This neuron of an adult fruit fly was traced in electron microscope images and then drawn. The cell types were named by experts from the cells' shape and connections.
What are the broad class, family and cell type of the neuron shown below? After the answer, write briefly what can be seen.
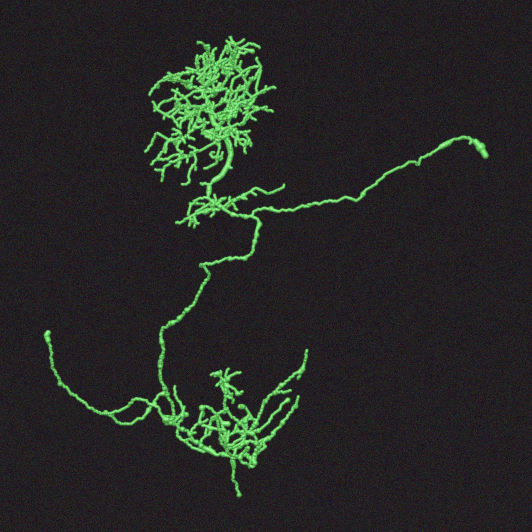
Its broad class is visual projection neuron. Its family is LoVP. The cell type is LoVP56. The cell body is at the upper right of the picture. The picture shows dozens of branch ends.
